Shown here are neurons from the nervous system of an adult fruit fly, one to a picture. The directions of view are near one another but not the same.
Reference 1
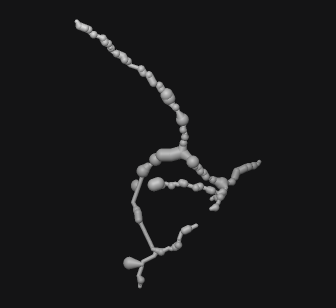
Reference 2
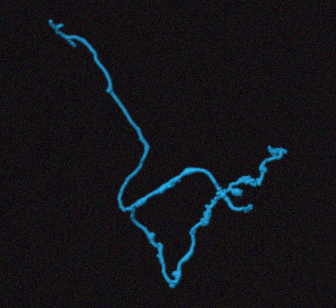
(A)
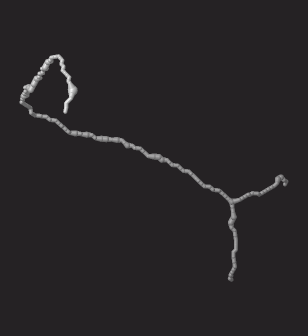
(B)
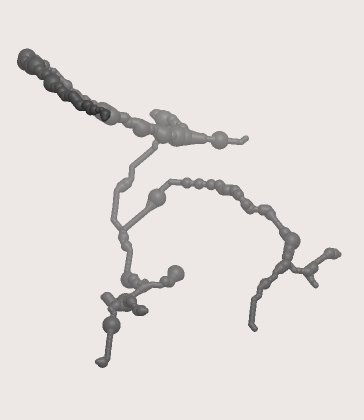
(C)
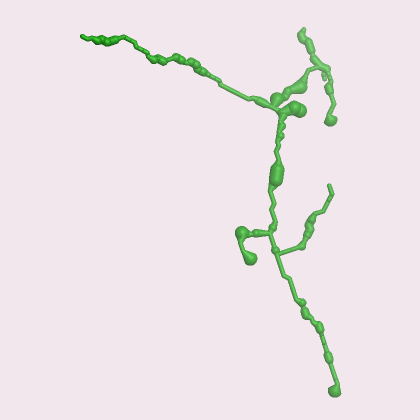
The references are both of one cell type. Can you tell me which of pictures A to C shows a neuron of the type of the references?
Picture C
